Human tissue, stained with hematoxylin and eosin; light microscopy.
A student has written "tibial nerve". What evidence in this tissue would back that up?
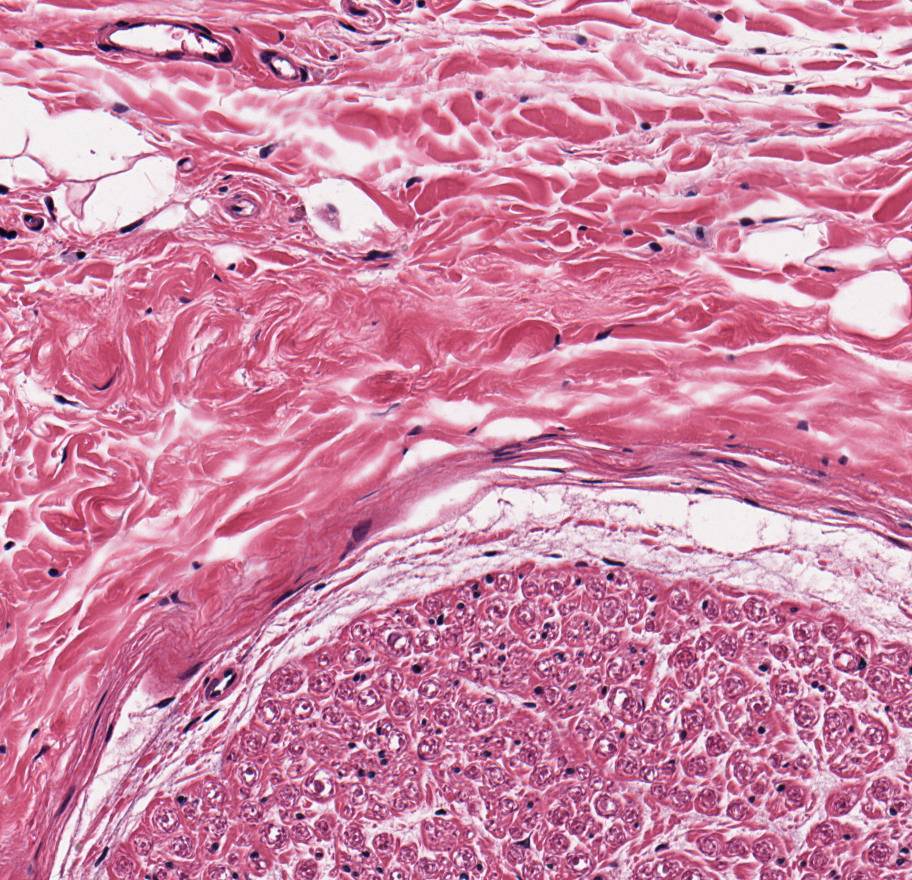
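The tibial nerve matches the rounded bundle of nerve fibres cut across at lower right, with collagenous connective tissue above and left.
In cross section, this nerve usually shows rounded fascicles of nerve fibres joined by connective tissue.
Its fibres are packed small circles, each a pink dot in a pale ring, among sparse dark oval nuclei.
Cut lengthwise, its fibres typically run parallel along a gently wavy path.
That is absent here; these fibres are cut across. Small narrow-lumened vessels lie in the collagen at upper left.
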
